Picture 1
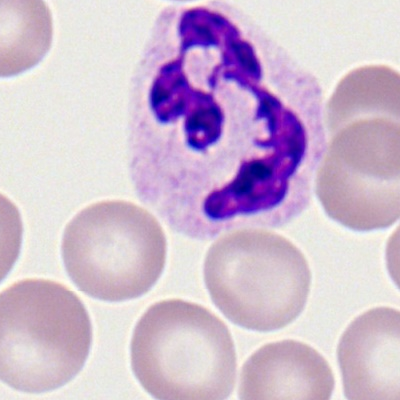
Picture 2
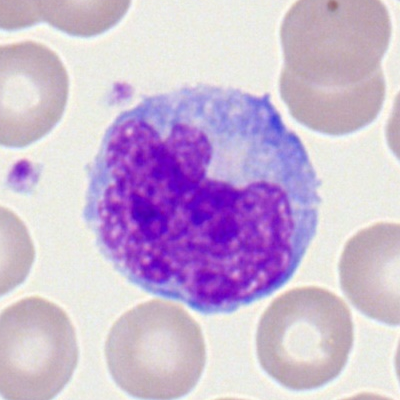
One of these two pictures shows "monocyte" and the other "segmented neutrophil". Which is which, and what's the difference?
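Picture 1 shows a segmented neutrophil, and picture 2 shows a monocyte. Working through the features in order, start with the outline: in picture 1 it is roughly rounded and smooth, without surface projections, and in picture 2 it is roughly round. Next, the nucleus: in picture 2 it forms a single folded mass, indented on its upper side, and takes up more than half of the cell.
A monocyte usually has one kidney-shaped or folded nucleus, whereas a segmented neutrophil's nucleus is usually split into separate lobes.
Then the chromatin: picture 1 has dark purple, coarsely clumped chromatin with no visible nucleoli, while picture 2 has mottled purple chromatin dotted with many small pale spots. After that, the cytoplasm colour: in picture 1 it is abundant and pale pinkish-lilac, in picture 2 pale grey-blue.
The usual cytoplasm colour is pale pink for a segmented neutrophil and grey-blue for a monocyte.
Last, the contents of the cytoplasm: picture 1 holds fine, faint pinkish granules rather than large coarse ones and shows no vacuoles, whereas picture 2 has no coarse orange granules.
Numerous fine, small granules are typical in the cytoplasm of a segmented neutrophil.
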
